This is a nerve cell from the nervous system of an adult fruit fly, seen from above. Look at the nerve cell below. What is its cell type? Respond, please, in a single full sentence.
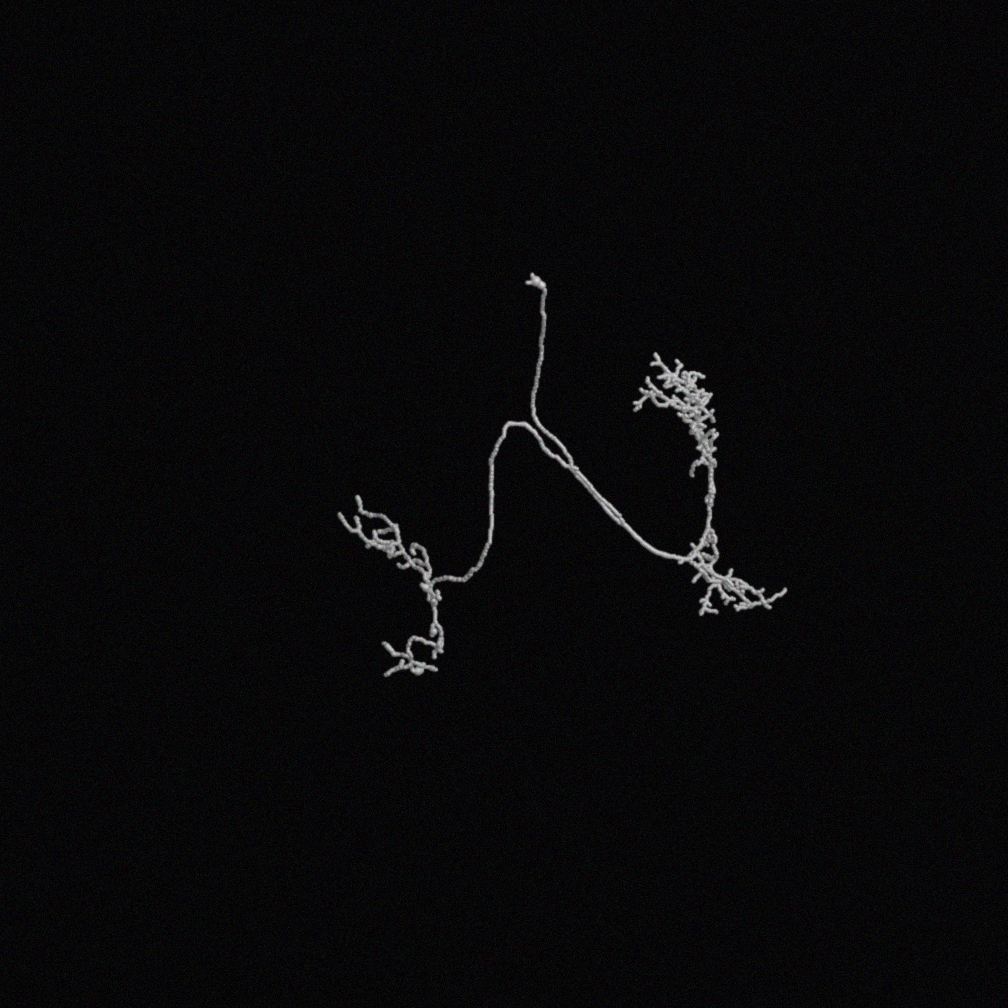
The cell type of this neuron is WED082.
